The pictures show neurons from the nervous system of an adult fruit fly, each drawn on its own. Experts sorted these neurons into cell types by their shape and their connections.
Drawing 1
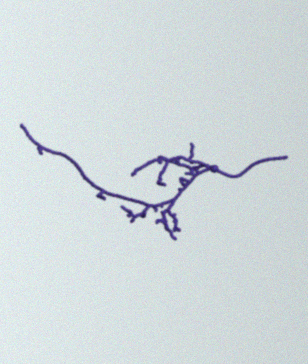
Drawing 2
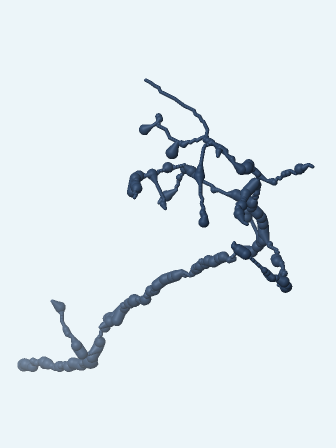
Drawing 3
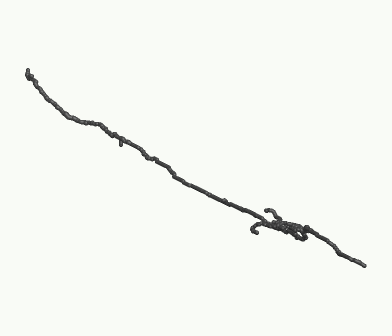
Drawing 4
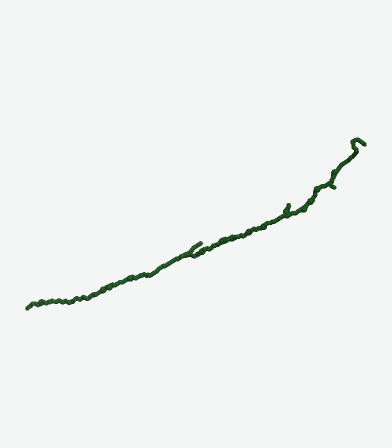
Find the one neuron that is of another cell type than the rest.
1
